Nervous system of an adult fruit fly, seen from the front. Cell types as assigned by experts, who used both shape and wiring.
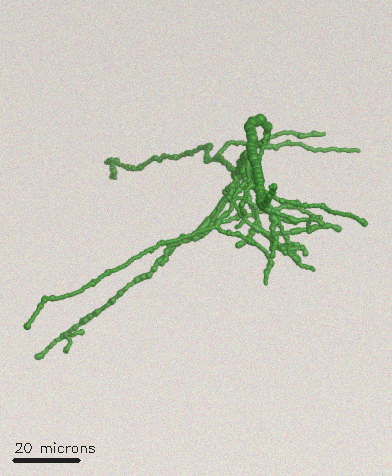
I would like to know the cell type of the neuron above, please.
DNp05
